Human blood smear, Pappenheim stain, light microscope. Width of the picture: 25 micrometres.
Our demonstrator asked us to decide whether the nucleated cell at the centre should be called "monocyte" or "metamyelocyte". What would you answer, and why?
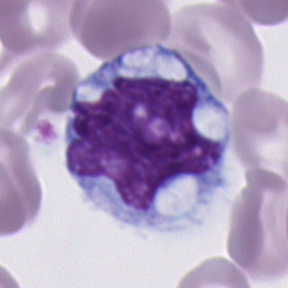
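It is a monocyte, not a metamyelocyte. The nucleus is irregular, with several lobe-like folds and indentations, and its chromatin stains dark purple. Several clear, rounded vacuoles lie in the cytoplasm around the nucleus. Along the lower edge, the cell is frayed into fine hair-like wisps.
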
